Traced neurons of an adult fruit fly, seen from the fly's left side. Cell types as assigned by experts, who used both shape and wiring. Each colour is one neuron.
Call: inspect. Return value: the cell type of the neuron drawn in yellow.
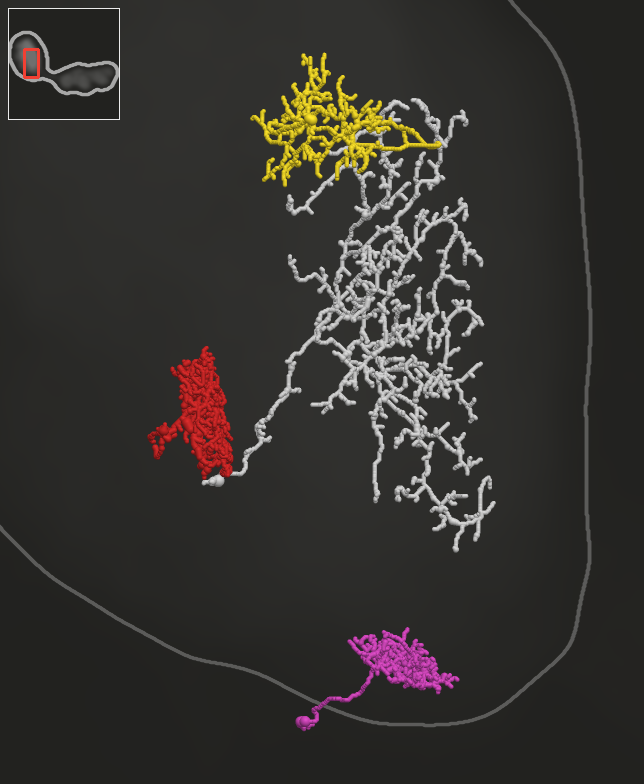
Tm16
